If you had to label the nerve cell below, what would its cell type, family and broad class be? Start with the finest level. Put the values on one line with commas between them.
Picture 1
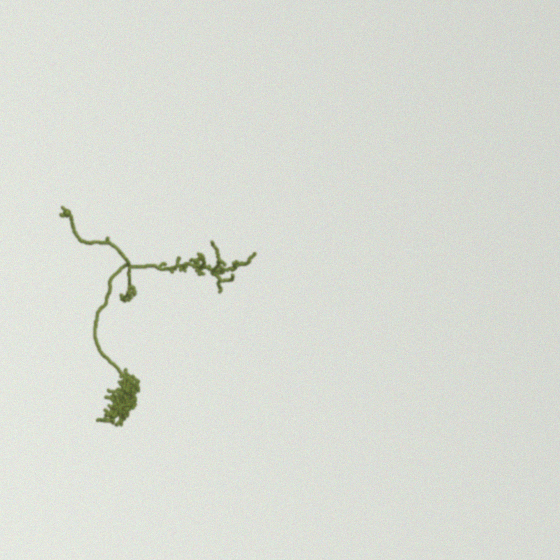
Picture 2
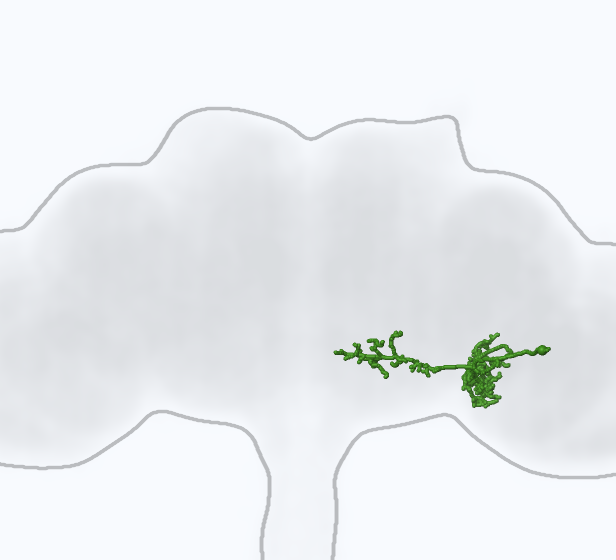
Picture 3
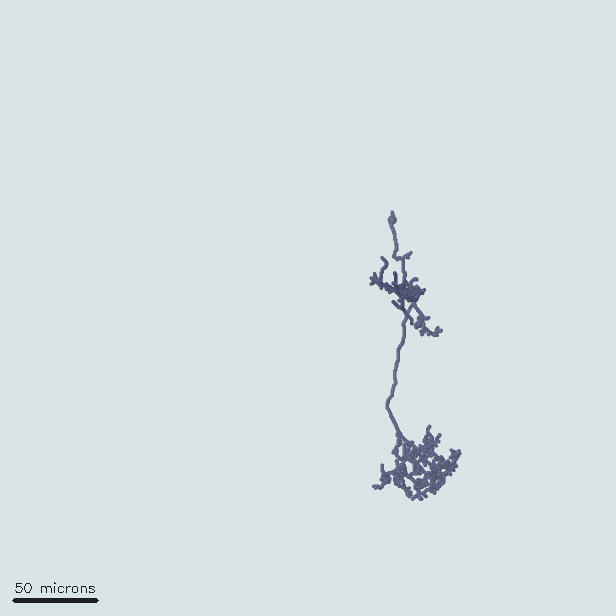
LoVP18, hemilineage LHl4_posterior, visual projection neuron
